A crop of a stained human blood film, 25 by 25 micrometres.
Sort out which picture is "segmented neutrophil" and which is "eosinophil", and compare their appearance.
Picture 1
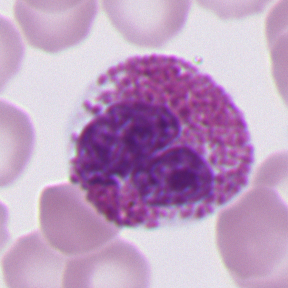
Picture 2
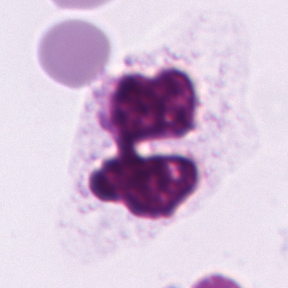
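Of the two, picture 1 is the eosinophil and picture 2 the segmented neutrophil. In picture 1 the nucleus has two lobes, the larger at the upper left and the smaller at the lower right, and its chromatin is dense and dark purple.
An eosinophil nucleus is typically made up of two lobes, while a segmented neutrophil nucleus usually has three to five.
The eosinophil's cytoplasm is packed with coarse, round, reddish-purple granules of fairly even size. In picture 2 the granules are fine and purple, scattered through abundant, pale pinkish-lilac cytoplasm.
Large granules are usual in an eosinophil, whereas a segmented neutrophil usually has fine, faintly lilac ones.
The segmented neutrophil's chromatin is dark purple and coarsely clumped, with no nucleolus to be seen. Its outline is irregular and faint, and a red cell lies close beside its edge at the upper left.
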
